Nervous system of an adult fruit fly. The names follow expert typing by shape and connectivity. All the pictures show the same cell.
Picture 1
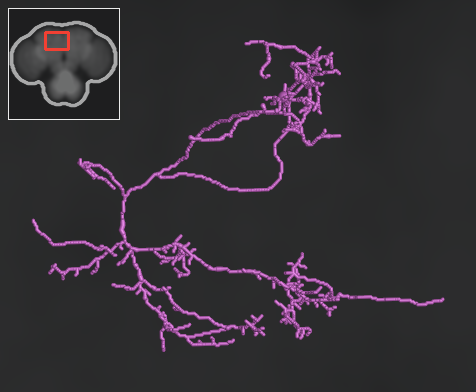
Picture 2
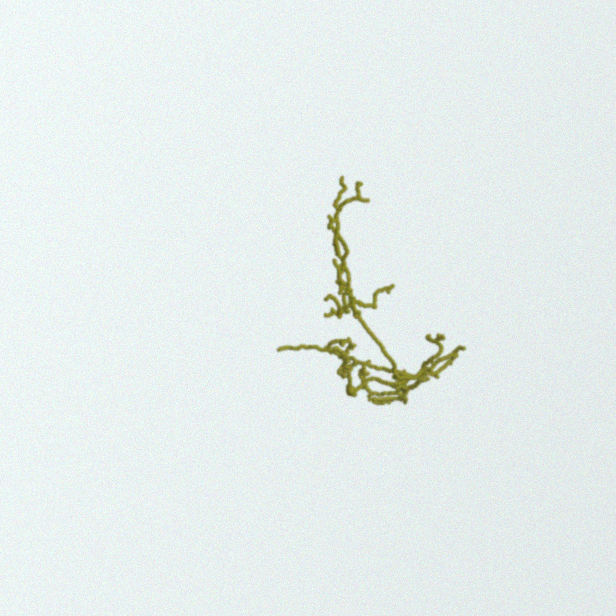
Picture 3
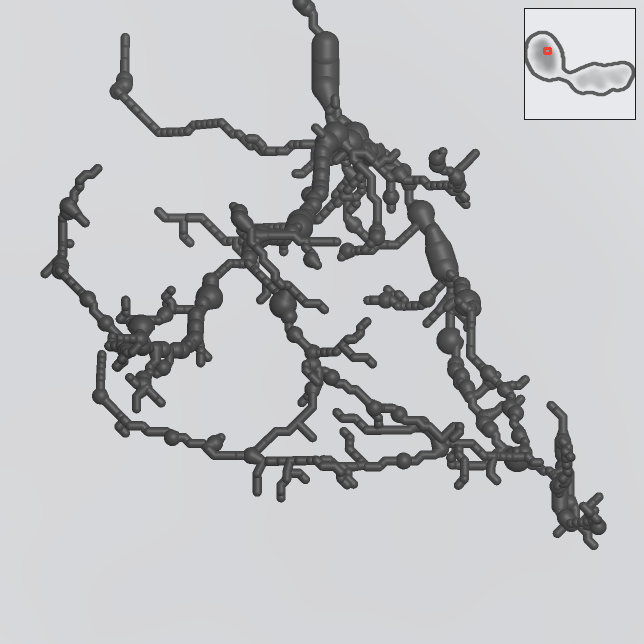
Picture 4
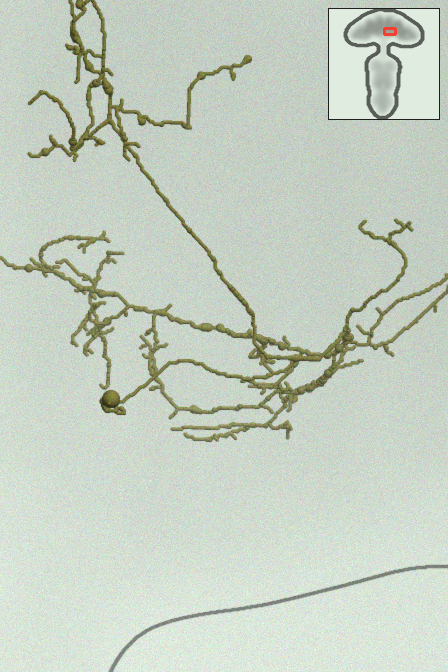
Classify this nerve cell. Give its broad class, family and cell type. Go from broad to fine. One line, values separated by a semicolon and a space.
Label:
central-brain intrinsic neuron; hemilineage DM3_dorso_lateral; SMP321_a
